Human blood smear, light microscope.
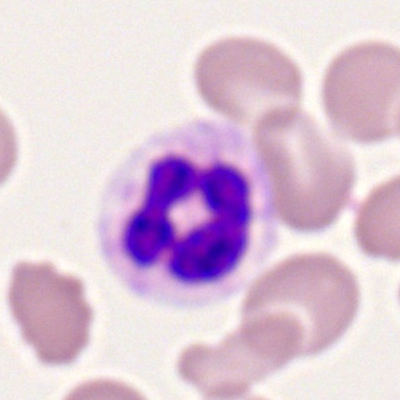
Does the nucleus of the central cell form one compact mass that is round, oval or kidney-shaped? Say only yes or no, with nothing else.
No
